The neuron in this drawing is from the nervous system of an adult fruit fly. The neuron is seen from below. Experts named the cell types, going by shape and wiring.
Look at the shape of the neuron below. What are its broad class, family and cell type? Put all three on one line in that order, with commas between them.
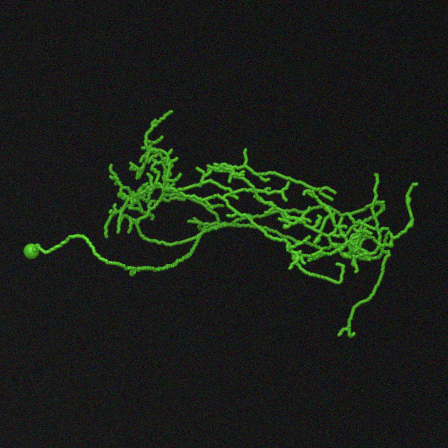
central-brain intrinsic neuron, hemilineage SIPa1_ventral, CL024_a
